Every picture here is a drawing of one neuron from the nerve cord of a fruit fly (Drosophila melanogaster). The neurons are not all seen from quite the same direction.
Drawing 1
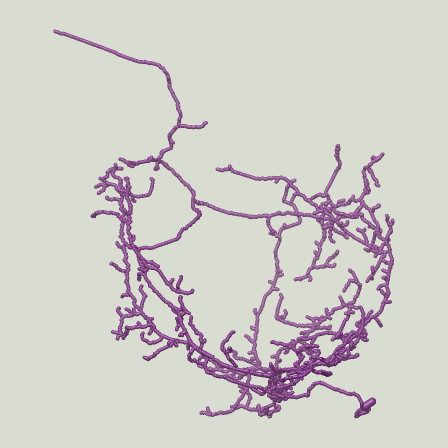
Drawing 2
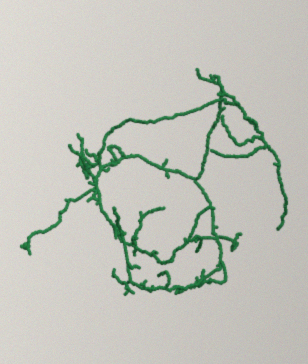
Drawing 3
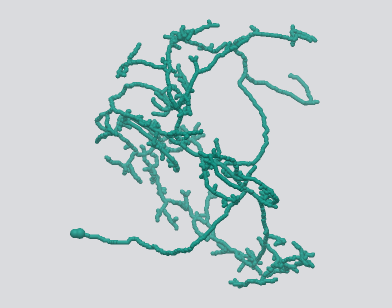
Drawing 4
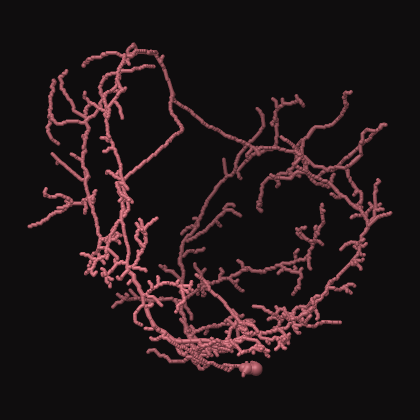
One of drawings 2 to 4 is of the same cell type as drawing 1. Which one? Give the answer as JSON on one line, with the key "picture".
{"picture": 4}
